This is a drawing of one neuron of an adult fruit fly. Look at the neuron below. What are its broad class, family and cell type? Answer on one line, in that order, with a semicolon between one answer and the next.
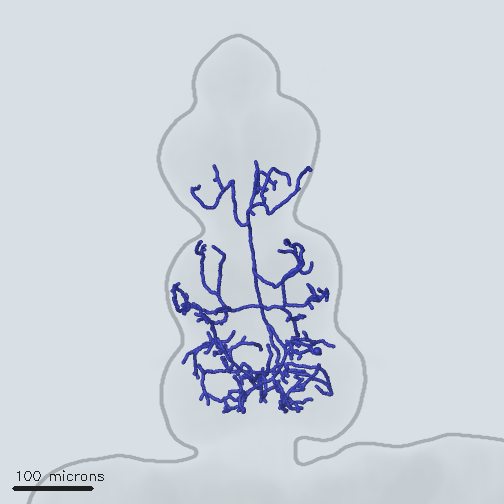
nerve-cord intrinsic neuron; hemilineage 12A; IN12A021_b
